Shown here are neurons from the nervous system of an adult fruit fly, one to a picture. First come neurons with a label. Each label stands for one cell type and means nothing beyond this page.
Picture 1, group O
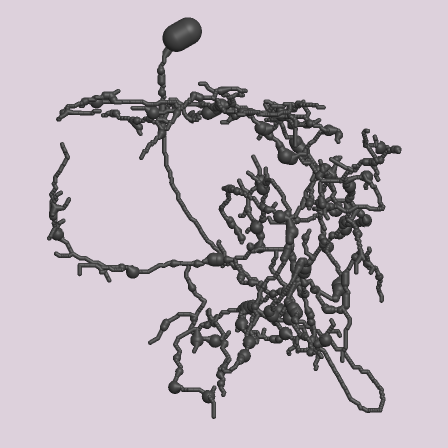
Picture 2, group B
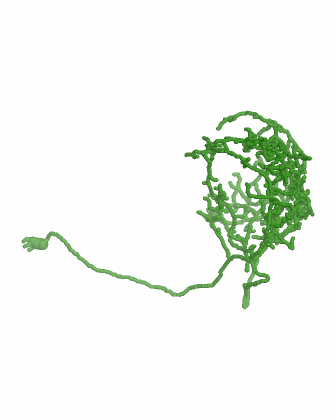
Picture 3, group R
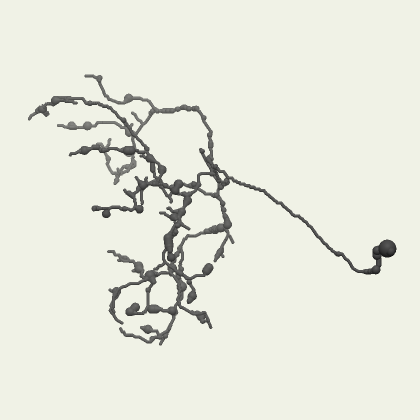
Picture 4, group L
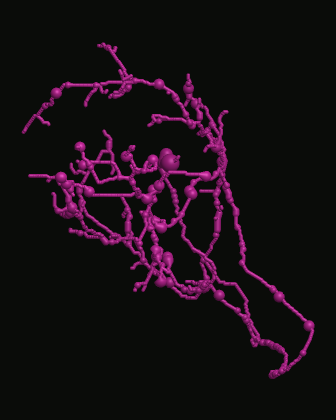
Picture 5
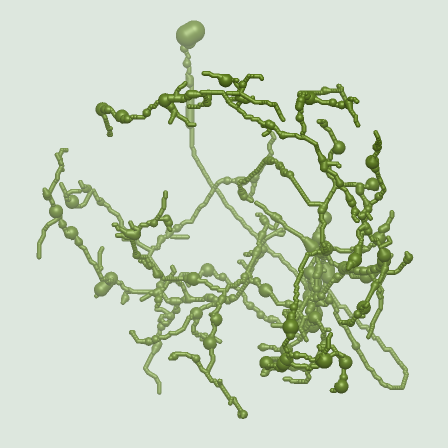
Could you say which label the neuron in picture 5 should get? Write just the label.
group O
